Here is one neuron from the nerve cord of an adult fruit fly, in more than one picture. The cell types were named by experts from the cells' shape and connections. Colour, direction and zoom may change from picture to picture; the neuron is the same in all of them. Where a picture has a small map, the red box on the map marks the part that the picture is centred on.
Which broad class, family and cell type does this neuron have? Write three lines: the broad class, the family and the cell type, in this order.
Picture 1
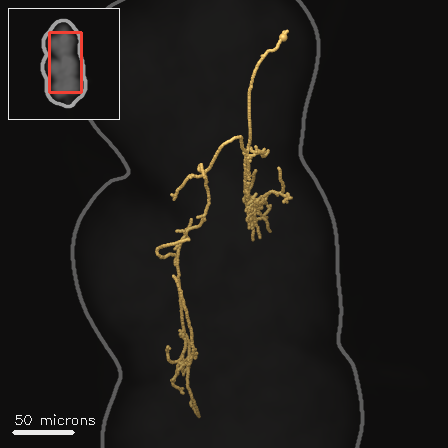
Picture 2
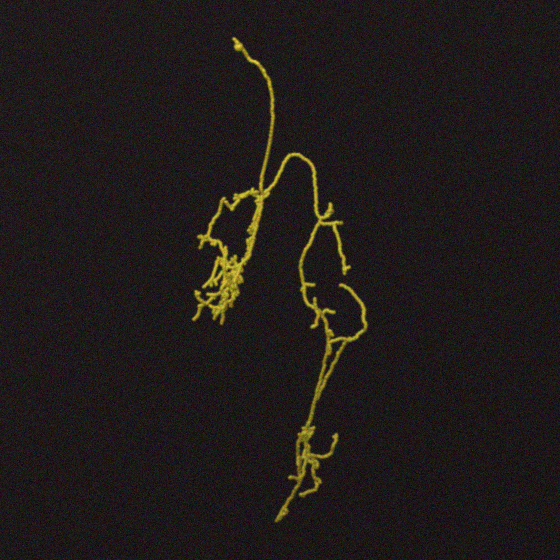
nerve-cord intrinsic neuron
hemilineage 06A
IN06A072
